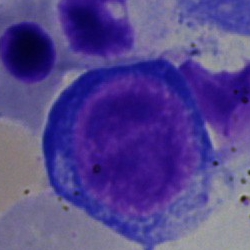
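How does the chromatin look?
It is finely granular rather than clumped.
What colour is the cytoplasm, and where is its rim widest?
It stains a deep blue and forms a rim around the nucleus that is widest at the lower left, where a paler, patchy area appears.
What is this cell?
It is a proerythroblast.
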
